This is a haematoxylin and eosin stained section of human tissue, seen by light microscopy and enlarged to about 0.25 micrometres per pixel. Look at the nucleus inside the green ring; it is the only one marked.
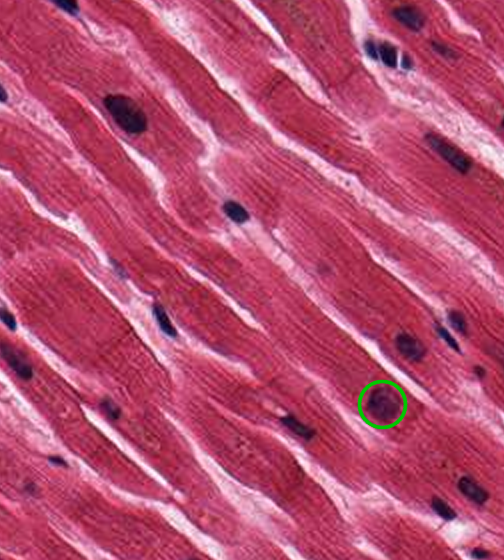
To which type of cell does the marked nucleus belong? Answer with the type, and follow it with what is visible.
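This is a cardiomyocyte. The nucleus is round to slightly oval, with a smooth, clearly defined edge. The nucleus sits inside the fibre, away from its side borders, with pink cytoplasm extending beyond it along the fibre. The cytoplasm is pink and shows fine lines running lengthwise along the fibre. The cell forms part of a long band running diagonally from upper left to lower right, parallel to neighbouring bands and separated from them by thin pale clefts.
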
